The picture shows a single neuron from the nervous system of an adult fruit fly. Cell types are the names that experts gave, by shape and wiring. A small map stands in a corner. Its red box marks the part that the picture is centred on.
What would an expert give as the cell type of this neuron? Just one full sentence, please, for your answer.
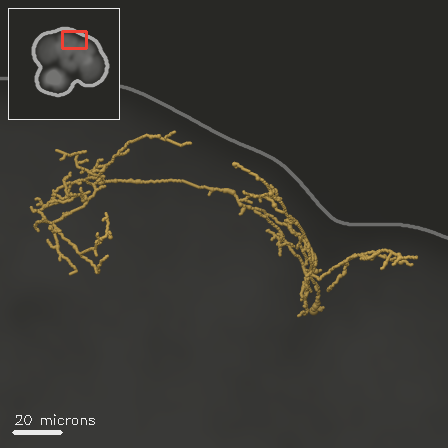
As for cell type, this neuron is SMP105_a.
